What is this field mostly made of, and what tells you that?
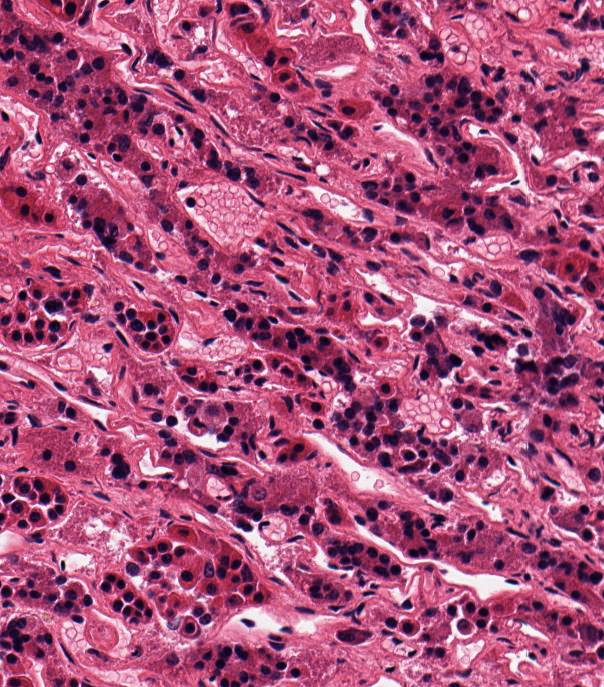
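Pars distalis of the pituitary. Check one: small nests and cords of cells between diagonal pink fibrous strands holding aligned spindle nuclei. Check two: many cells are pink to deep red and granular, reddest at upper and lower left; scattered groups are pale and finely bubbly.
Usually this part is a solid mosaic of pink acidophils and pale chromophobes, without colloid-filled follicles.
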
